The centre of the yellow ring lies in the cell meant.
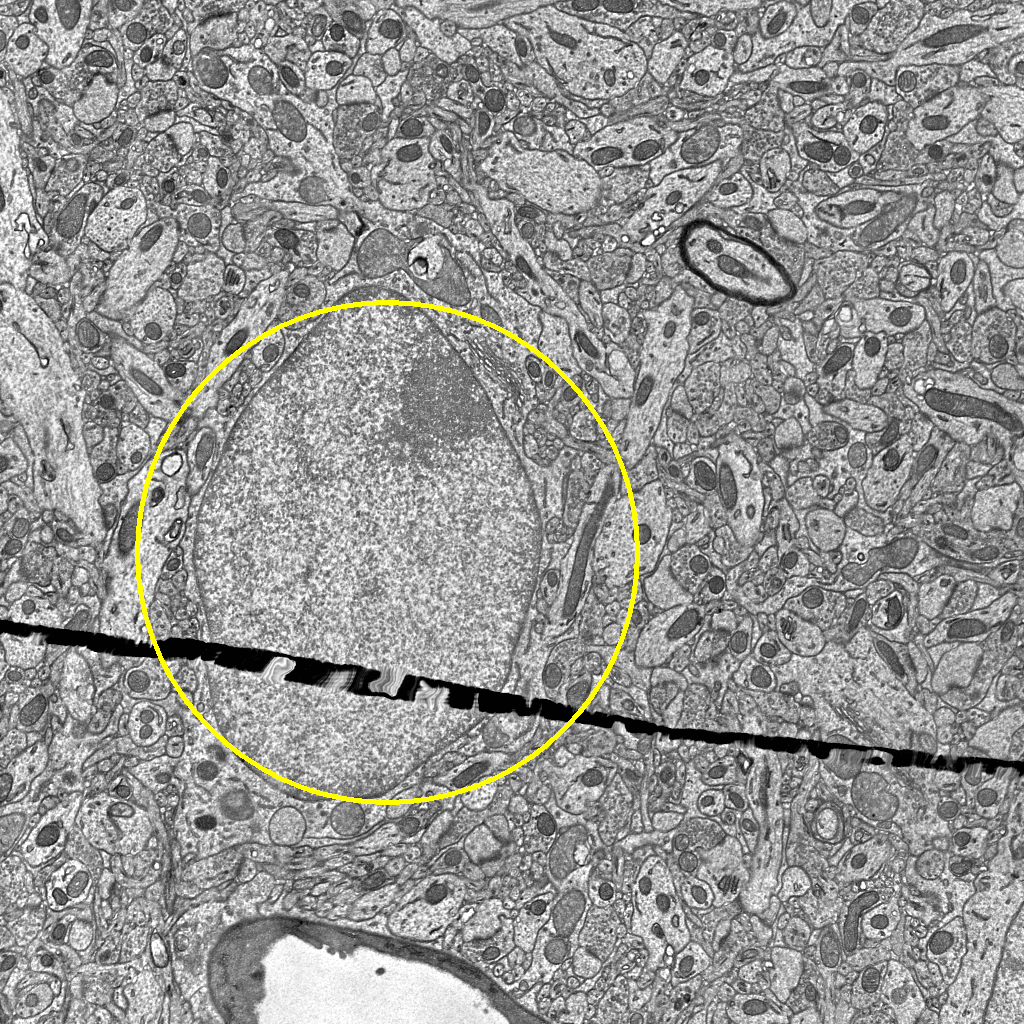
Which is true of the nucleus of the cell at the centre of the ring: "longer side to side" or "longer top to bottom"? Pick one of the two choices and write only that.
Longer top to bottom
